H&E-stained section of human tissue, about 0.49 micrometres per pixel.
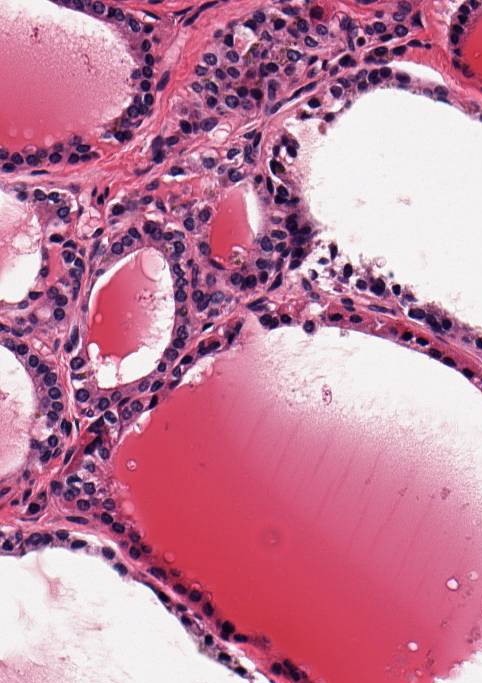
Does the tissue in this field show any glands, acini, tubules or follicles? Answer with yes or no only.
Yes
